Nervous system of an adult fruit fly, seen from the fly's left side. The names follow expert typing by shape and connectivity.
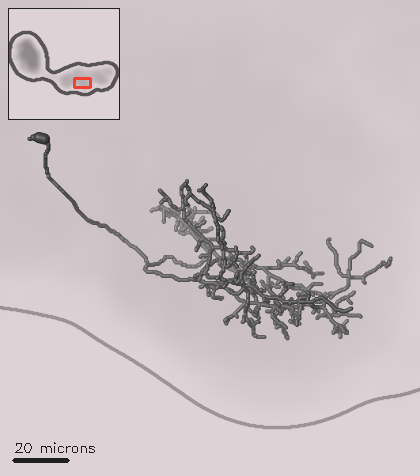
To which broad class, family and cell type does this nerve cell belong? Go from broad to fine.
nerve-cord intrinsic neuron; hemilineage 09A; IN09A030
